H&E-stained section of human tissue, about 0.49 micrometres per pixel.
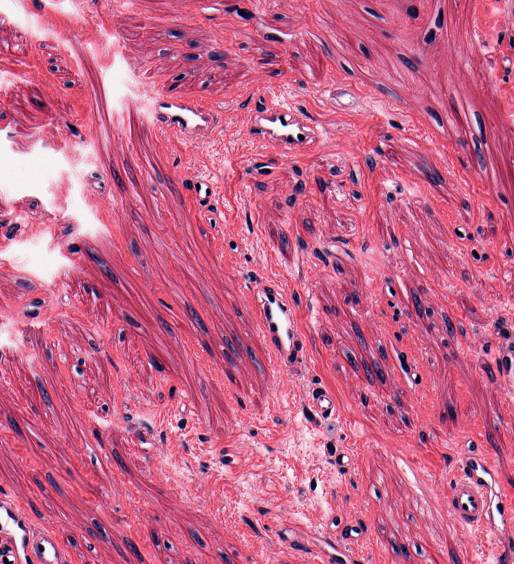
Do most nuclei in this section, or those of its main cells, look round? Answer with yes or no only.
No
